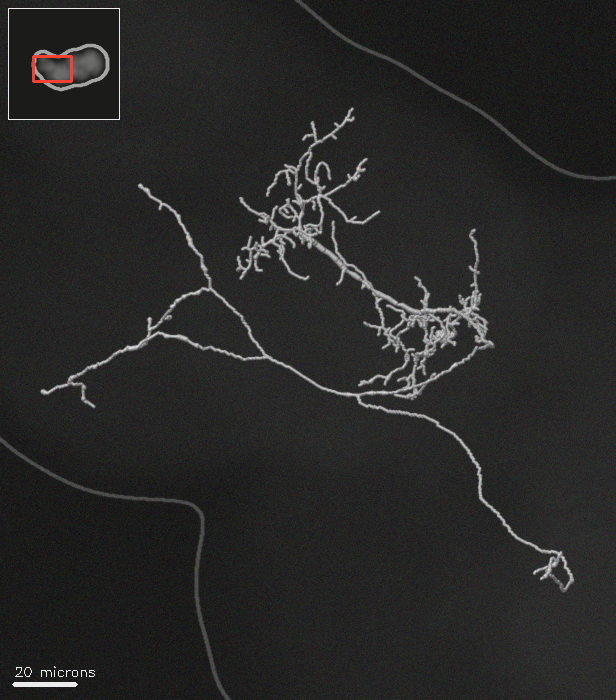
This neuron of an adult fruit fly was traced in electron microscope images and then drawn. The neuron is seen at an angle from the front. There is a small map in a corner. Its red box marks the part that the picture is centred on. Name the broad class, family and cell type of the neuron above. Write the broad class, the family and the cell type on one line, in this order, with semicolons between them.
nerve-cord intrinsic neuron; hemilineage 08B; IN08B065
